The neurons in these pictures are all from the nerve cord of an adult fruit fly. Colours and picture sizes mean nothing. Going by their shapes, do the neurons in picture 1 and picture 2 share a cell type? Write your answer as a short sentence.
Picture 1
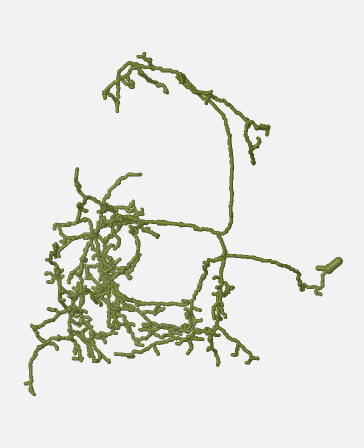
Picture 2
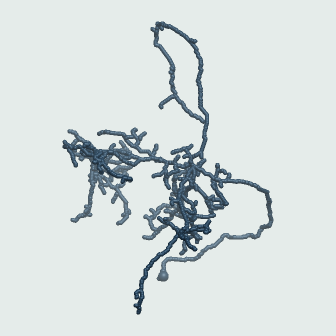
They are of different cell types.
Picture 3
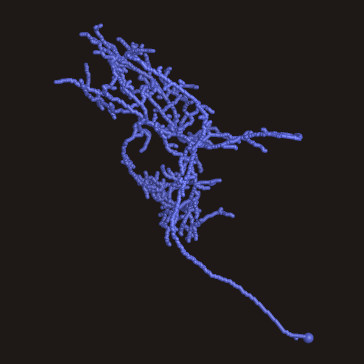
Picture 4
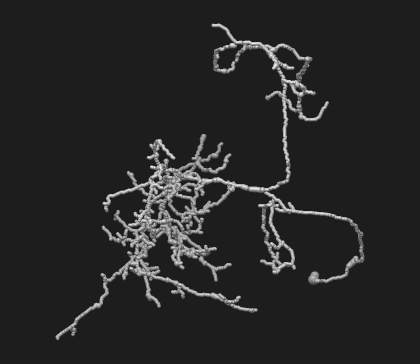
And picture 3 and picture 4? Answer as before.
They are of different cell types.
